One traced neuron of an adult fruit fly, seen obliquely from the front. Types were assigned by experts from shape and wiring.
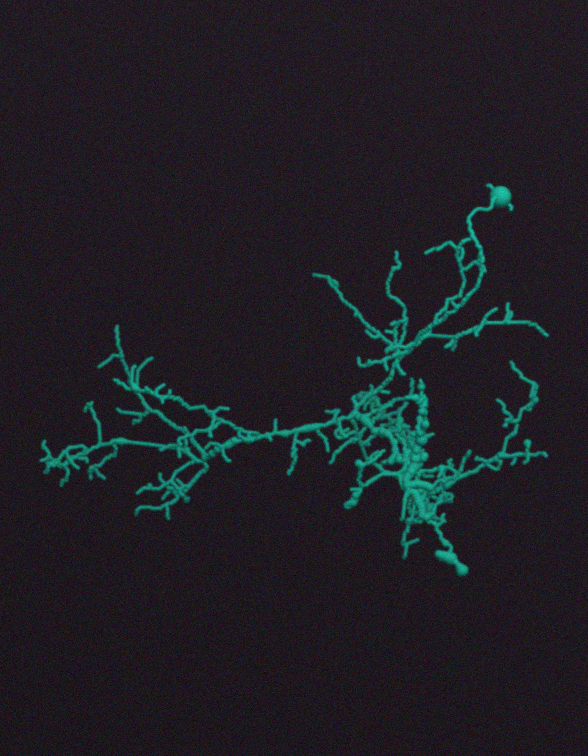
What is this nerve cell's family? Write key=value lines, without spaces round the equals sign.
family=hemilineage 19A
